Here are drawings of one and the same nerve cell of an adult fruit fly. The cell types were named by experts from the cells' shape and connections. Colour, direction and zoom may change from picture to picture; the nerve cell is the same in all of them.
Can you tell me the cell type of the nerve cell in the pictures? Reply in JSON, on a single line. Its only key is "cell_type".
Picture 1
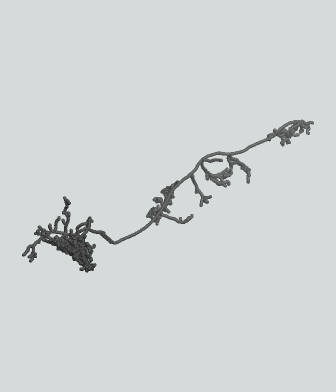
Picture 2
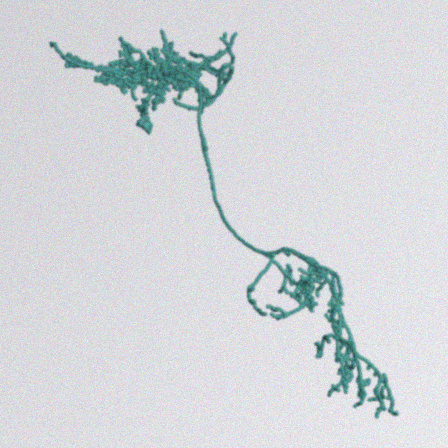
{"cell_type": "DNg108"}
